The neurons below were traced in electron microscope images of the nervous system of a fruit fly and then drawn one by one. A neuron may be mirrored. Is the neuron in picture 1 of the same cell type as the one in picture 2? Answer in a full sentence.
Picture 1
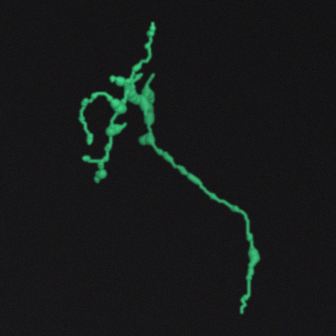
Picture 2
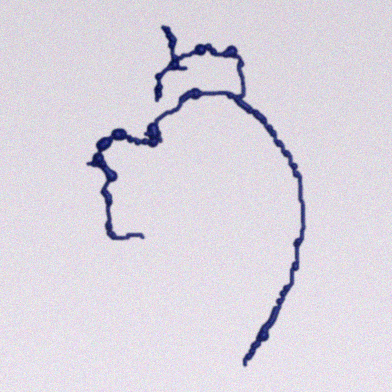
They are of the same cell type.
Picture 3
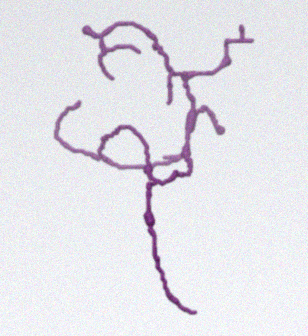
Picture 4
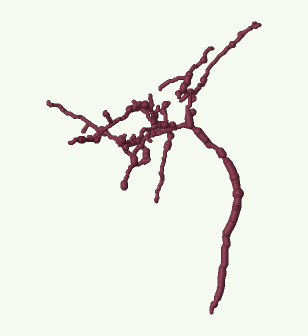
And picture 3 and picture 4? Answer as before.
They are of different cell types.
